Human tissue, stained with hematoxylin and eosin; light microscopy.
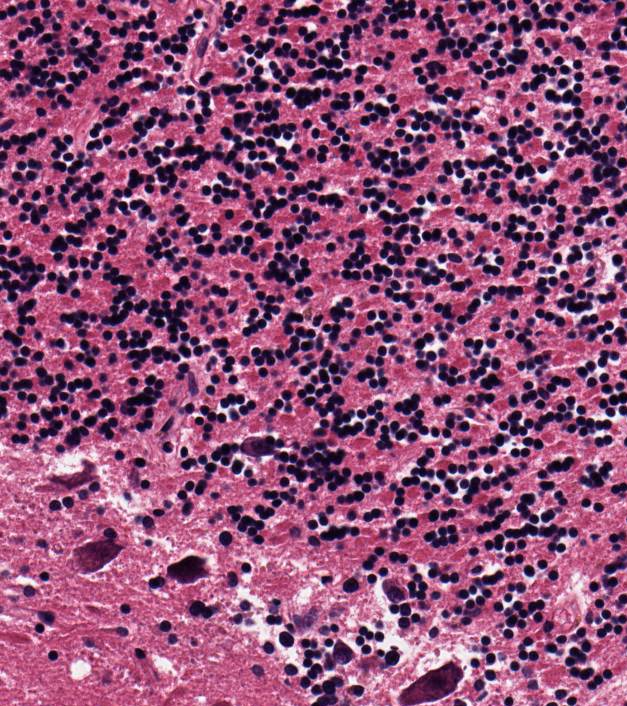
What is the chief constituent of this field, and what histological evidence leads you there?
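That's the granular layer of the cerebellum, filling most of the field from the top down to the lower right. What settles it is the crowding of small, round, evenly dark nuclei with hardly any cytoplasm.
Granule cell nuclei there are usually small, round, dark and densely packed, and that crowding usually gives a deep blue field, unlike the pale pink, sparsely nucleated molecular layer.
Down in the lower left corner is a paler pink zone with few nuclei. A few large, dark, angular cells lie along the lower edge near the zone border.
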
